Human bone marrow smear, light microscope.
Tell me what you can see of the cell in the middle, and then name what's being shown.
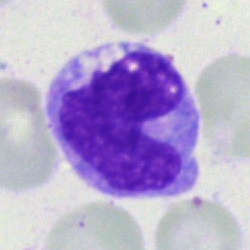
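Outline smooth, roughly round. Deep notch cut into right side of nucleus. Nucleus fills most of the cell. Chromatin dark purple, mottled rather than smooth. The cell is a monocyte.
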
